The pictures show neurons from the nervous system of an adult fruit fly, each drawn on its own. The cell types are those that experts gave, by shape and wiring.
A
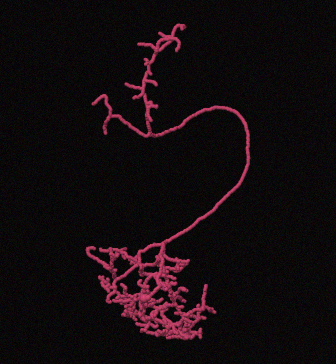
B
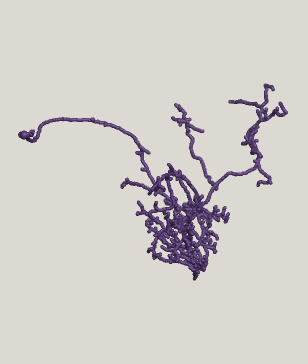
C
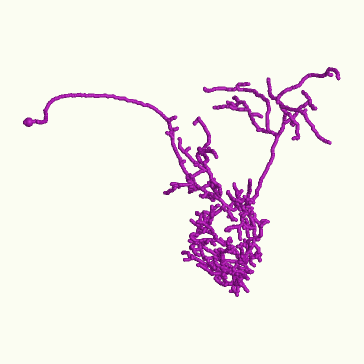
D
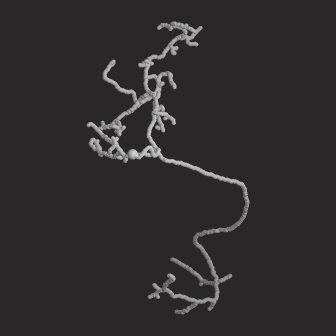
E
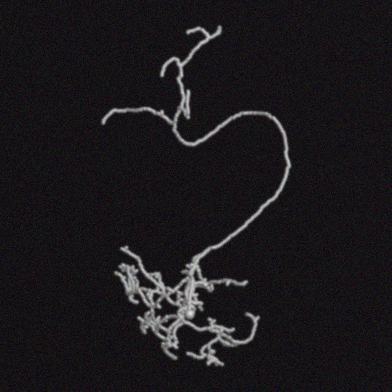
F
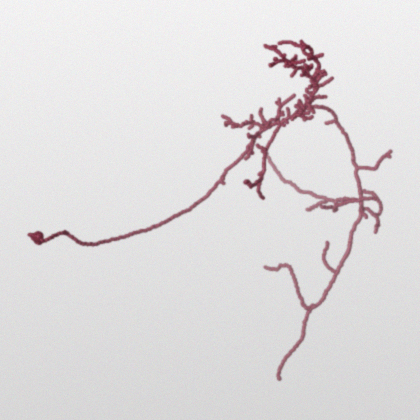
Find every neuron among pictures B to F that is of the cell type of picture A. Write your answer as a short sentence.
Picture D and picture E are of the same cell type.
